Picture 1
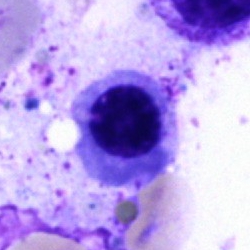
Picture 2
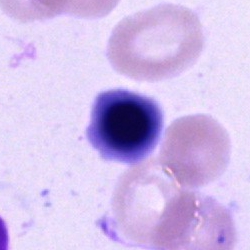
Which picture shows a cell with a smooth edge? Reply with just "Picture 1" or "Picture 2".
Picture 1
